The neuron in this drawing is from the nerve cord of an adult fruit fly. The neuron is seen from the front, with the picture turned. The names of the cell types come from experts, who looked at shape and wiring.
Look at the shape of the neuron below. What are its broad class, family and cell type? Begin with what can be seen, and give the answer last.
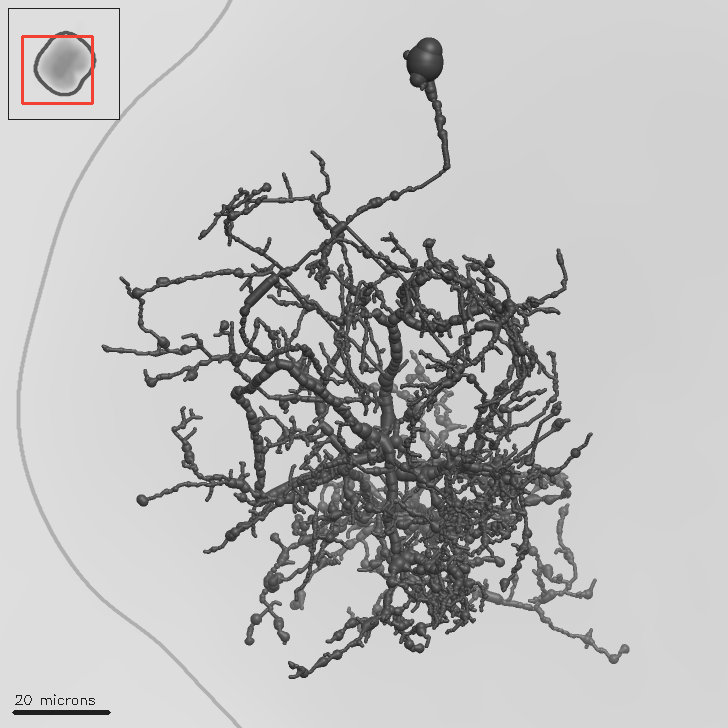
By the scale bar it is about 130 microns tall in this view. More than a hundred branch ends can be seen. This is a nerve-cord intrinsic neuron. Its family is hemilineage 01A. It is of cell type IN01A011.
